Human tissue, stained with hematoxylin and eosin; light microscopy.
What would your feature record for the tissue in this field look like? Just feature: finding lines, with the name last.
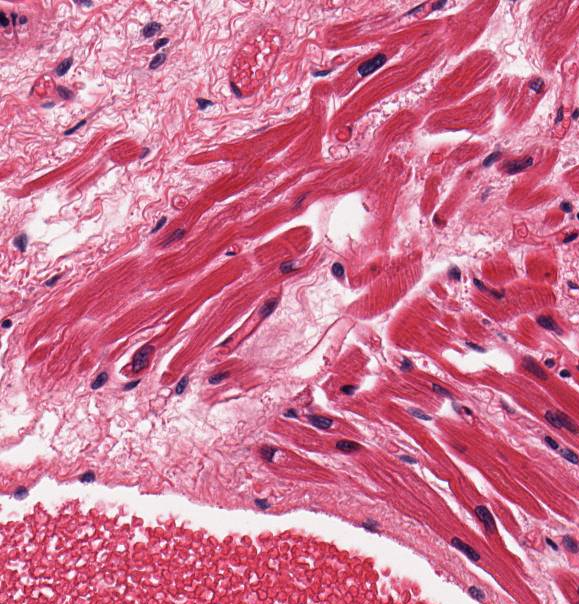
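Fibres: muscle fibres that branch and join their neighbours
Nuclei: oval, lying centrally within the fibres
Upper left: loose connective tissue with wavy pale pink collagen fibres
Bottom left: a large vessel lumen packed with red blood cells
Name: atrial appendage of the heart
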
